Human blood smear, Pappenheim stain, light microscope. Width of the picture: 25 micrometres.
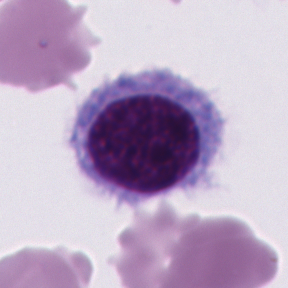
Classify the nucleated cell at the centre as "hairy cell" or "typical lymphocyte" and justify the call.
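That one's a hairy cell. Look at the outline: fine hair-like projections fringe it all the way round. The nucleus sits toward the bottom, where the rim of cytoplasm is narrowest. Overall the cytoplasm makes a rim much narrower than the nucleus is wide, and it shows no distinct granules.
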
